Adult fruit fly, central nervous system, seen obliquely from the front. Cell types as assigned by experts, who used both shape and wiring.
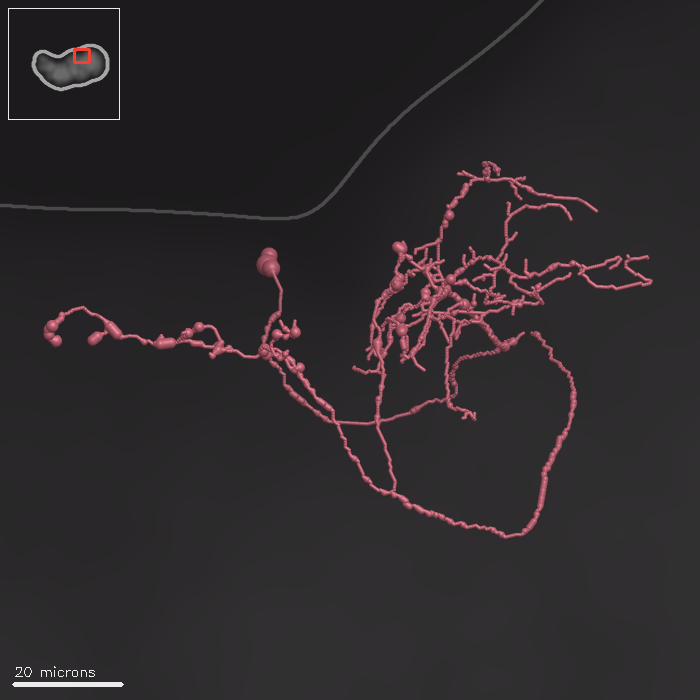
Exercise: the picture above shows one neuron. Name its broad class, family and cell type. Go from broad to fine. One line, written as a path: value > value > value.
central-brain intrinsic neuron > hemilineage DM3_dorso_medial > SMP518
